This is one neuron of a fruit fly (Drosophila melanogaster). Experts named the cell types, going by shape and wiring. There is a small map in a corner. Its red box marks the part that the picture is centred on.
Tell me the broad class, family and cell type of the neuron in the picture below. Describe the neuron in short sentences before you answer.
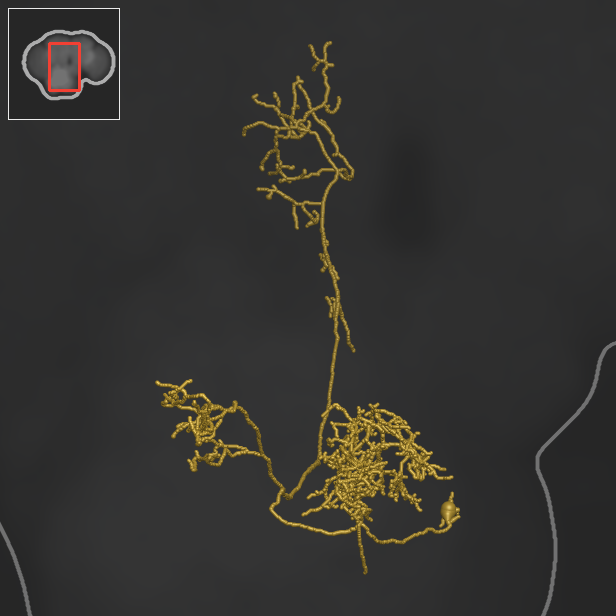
The picture shows dozens of branch ends. As drawn here it is taller than it is wide. It is an ascending neuron. The family is hemilineage 18B. The cell type is AN18B025.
